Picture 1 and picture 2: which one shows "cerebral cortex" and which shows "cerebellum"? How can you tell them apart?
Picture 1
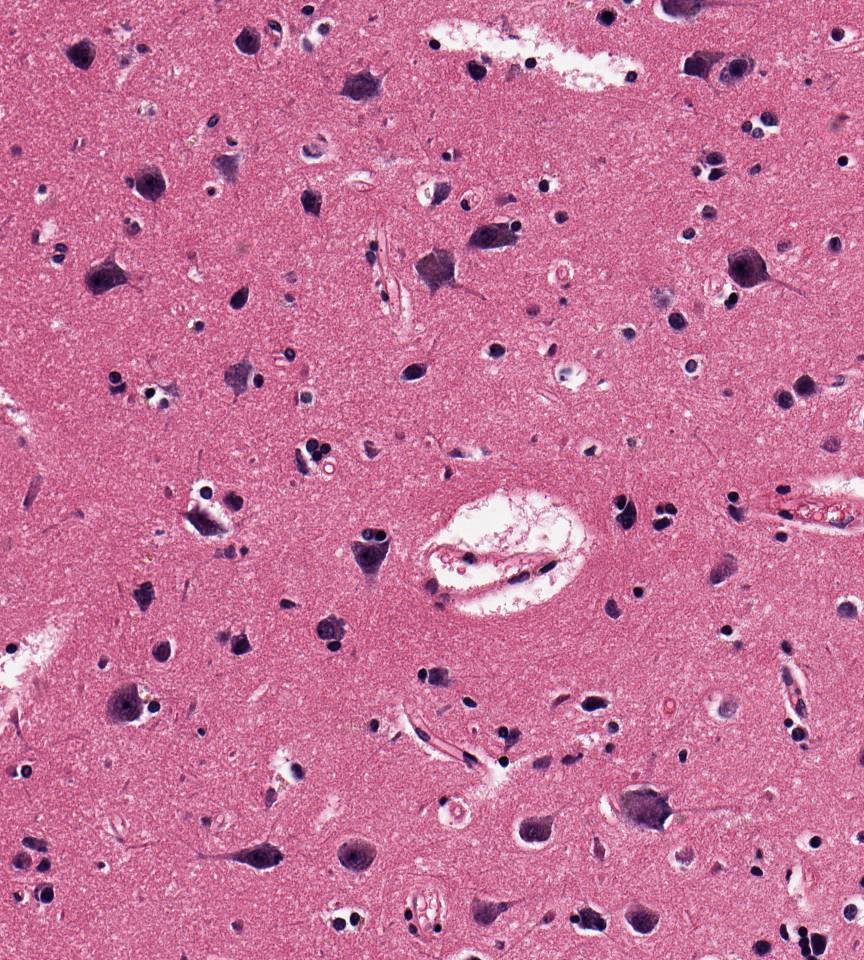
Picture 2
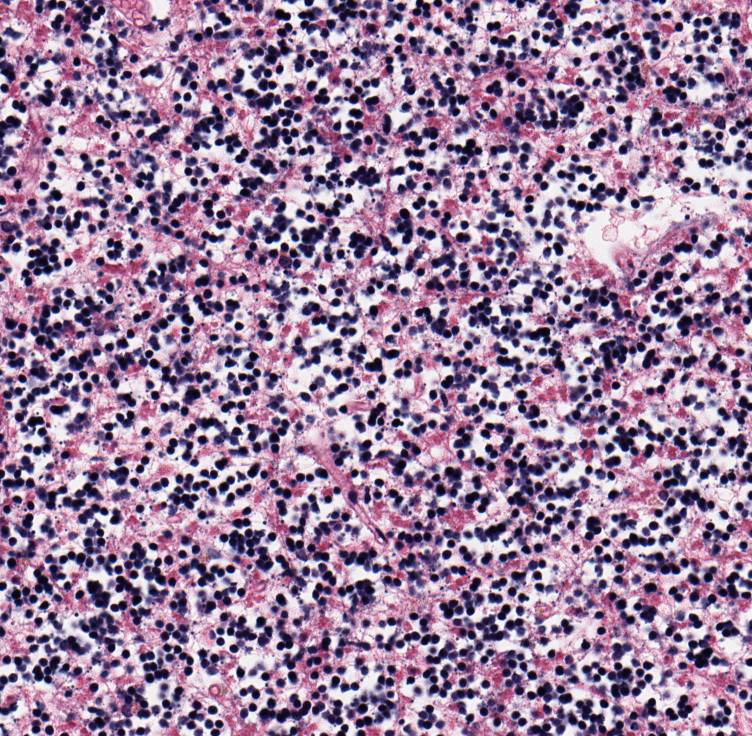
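Of the two, the first picture is cerebral cortex and the second is cerebellum. Neither has epithelium or glands; the pink, finely fibrillary material forms a matrix across the whole cortex field but irregular patches between cerebellar nuclei. The cerebral cortex contains scattered large neurons with triangular or pyramidal bodies and tapering processes, far outnumbered by evenly spread small round dark glial nuclei; the cerebellum shows no large cells with big nuclei among its small round cells. Cerebellar cells have very scant cytoplasm, so most nuclei look bare. The cortex also has a central small vessel, its wall holding elongated nuclei, within an oval clear space.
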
